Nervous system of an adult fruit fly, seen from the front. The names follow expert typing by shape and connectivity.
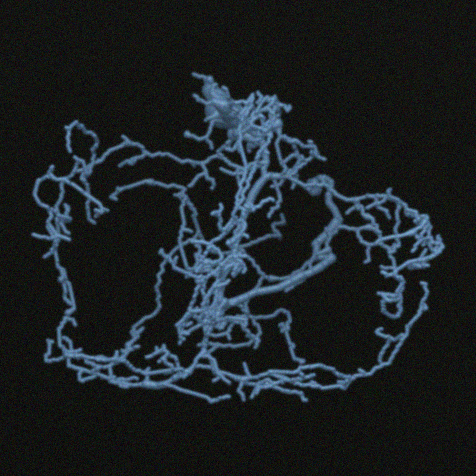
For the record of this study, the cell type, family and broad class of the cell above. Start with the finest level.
EN00B016; hemilineage 00B; efferent neuron of the nerve cord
